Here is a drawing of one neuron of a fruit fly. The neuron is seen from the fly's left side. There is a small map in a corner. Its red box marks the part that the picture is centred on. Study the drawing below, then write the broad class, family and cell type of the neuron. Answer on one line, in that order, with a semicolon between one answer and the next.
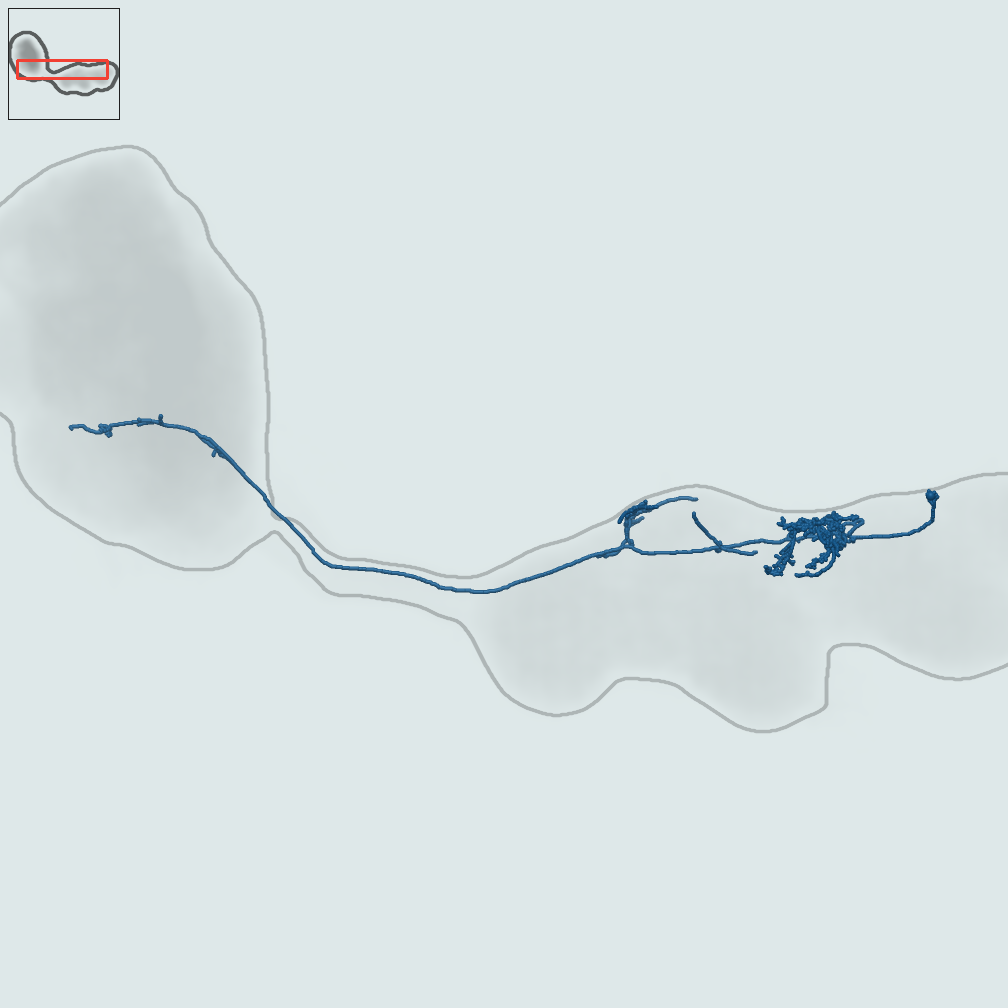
ascending neuron; hemilineage 06A; AN06A030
